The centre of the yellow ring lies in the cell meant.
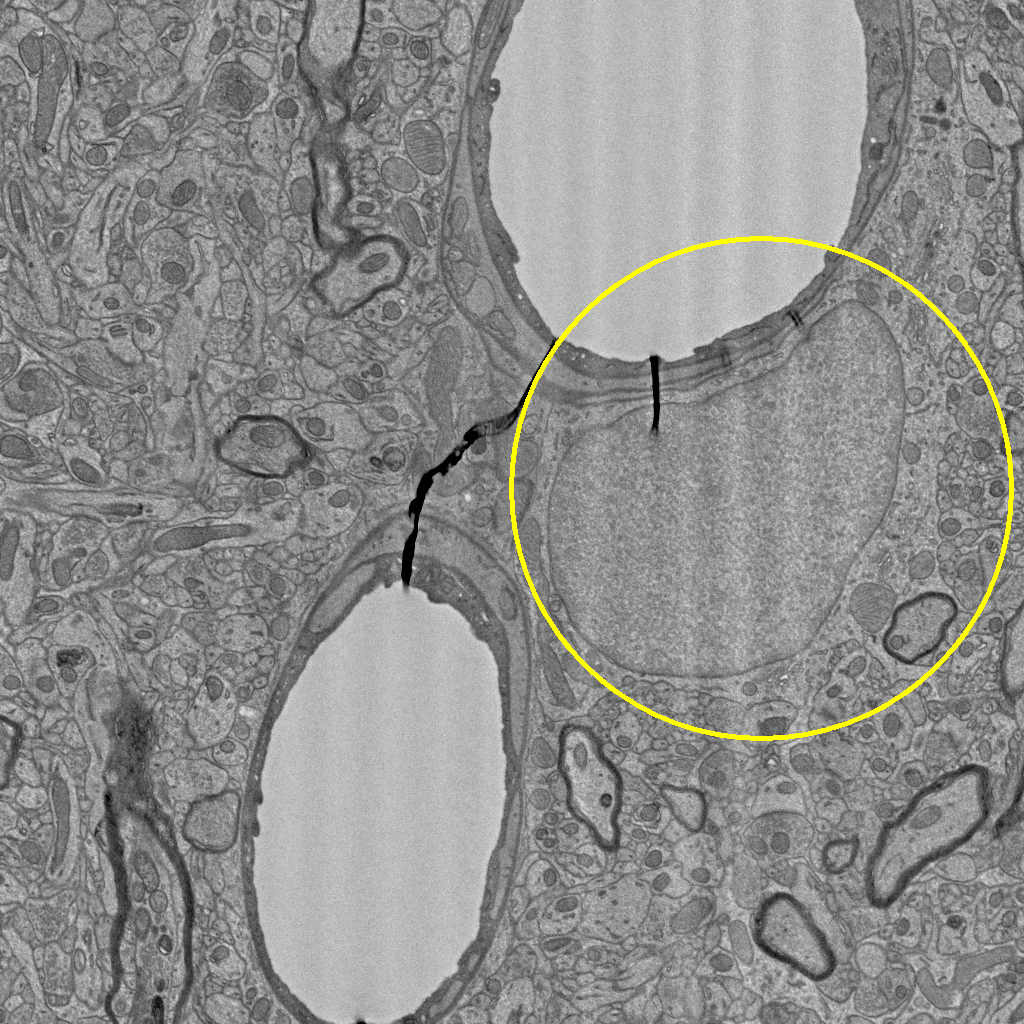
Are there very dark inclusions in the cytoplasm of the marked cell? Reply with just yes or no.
No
